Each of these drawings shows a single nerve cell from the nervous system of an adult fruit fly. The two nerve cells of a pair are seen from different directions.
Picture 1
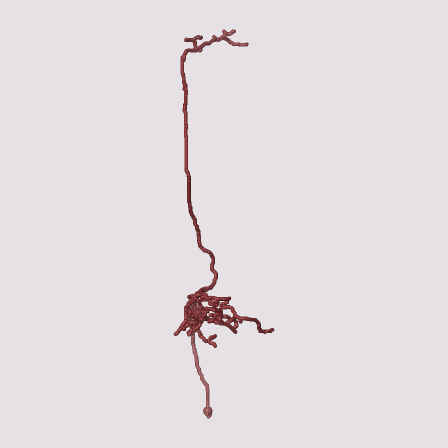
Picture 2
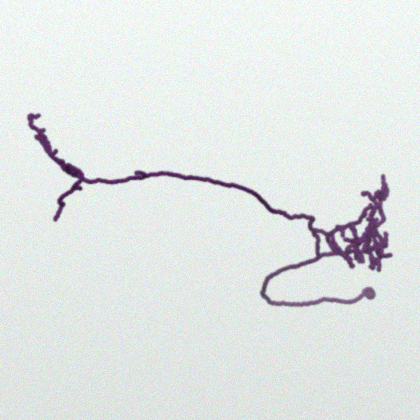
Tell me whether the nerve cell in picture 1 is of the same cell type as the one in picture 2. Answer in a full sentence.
They are of the same cell type.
